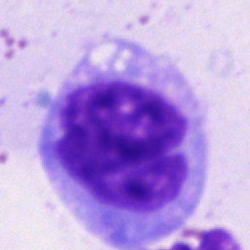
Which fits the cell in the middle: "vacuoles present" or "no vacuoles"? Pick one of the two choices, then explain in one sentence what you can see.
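Vacuoles present. A small cluster of clear vacuoles lies in the cytoplasm at the top of the cell.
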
